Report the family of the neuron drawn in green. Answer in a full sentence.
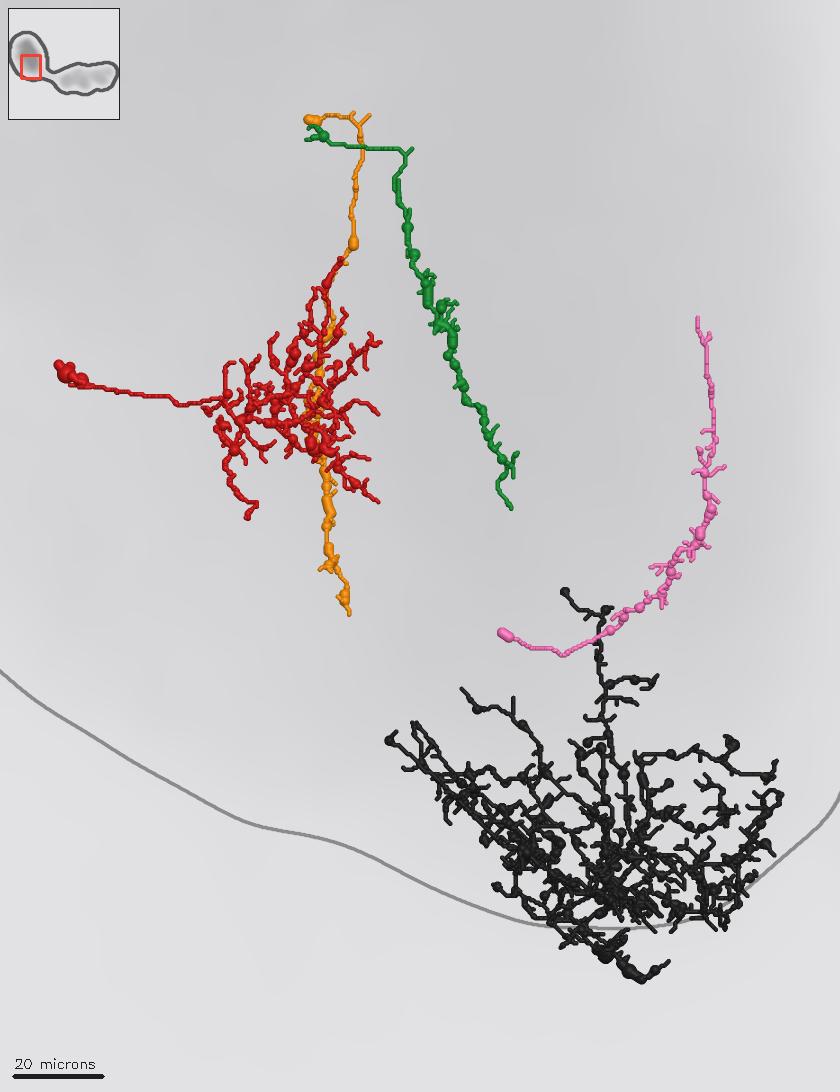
The family is Dm.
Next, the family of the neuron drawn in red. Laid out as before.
The family is Lawf.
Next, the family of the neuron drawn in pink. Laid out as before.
The family is Dm.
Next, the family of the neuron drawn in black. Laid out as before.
The family is Dm.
